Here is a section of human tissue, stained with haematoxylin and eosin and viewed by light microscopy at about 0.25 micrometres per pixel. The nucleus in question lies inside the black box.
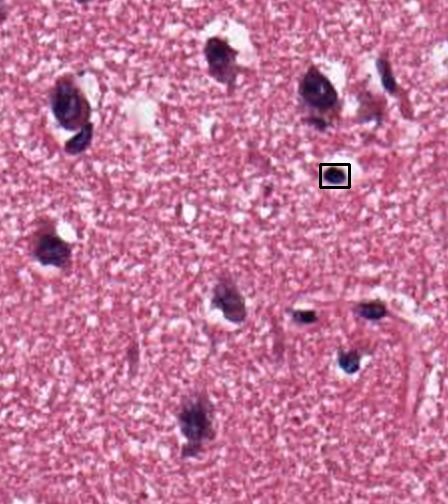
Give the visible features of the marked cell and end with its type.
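The nucleus is small and round to slightly oval, clearly smaller than the nuclei of the larger cells nearby. The nucleus is very dark and evenly stained throughout, with no visible internal detail. Almost no stained cytoplasm is visible; the nucleus sits within a clear, unstained halo. The marked nucleus belongs to an oligodendrocyte.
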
